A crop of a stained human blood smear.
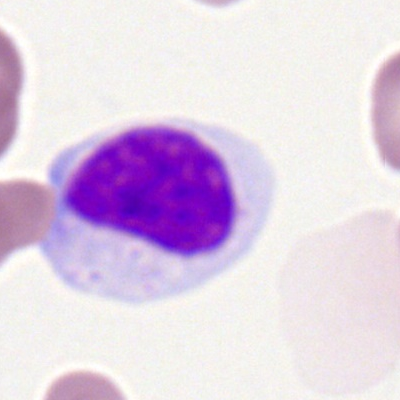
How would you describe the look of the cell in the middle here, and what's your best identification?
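The cell has a smooth, roughly oval outline. Its nucleus occupies the upper part, so most of the cytoplasm lies beneath it. That cytoplasm is pale blue and holds a few small pinkish-purple granules below the nucleus. This is a lymphocyte.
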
